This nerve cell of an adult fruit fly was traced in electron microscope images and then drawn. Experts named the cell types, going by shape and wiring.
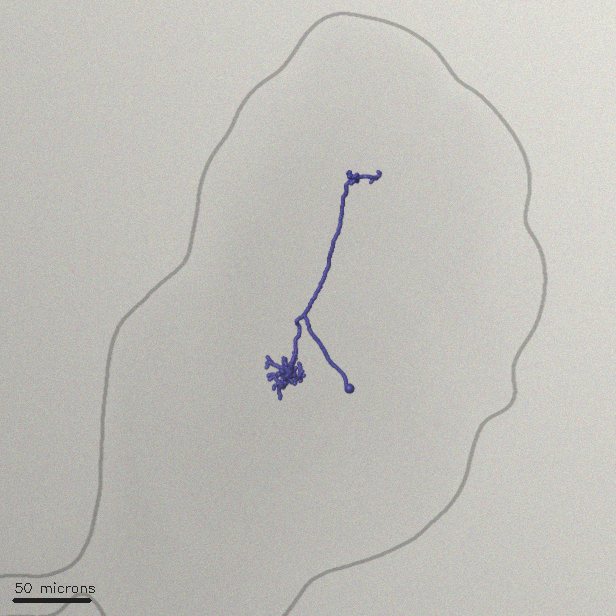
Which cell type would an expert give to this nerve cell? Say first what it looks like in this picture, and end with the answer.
By the scale bar it is about 150 microns tall in this view. In this view it is taller than it is wide. It is a visual projection neuron. The cell type is LC16.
